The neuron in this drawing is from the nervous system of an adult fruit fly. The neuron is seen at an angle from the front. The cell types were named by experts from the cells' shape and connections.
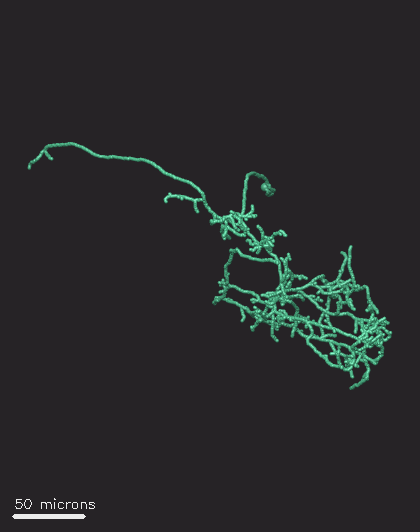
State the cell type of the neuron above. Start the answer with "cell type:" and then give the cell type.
cell type: pC1_9a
